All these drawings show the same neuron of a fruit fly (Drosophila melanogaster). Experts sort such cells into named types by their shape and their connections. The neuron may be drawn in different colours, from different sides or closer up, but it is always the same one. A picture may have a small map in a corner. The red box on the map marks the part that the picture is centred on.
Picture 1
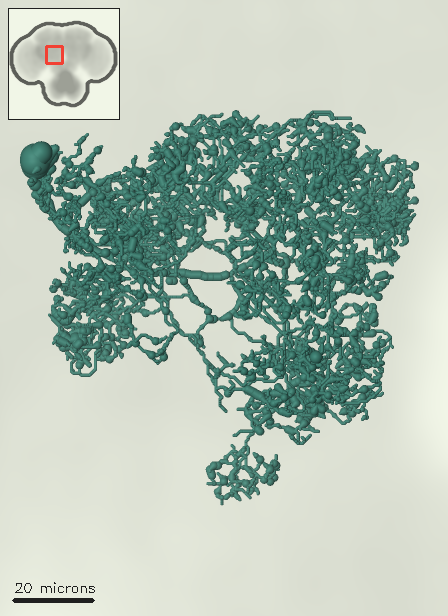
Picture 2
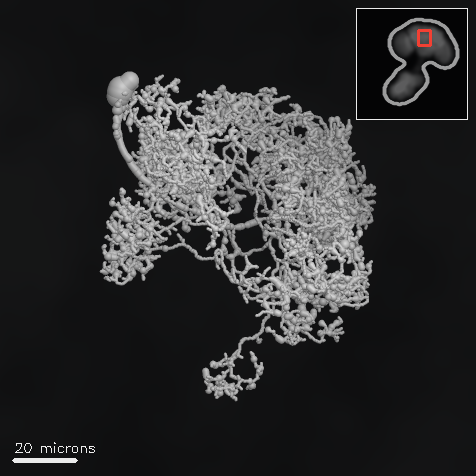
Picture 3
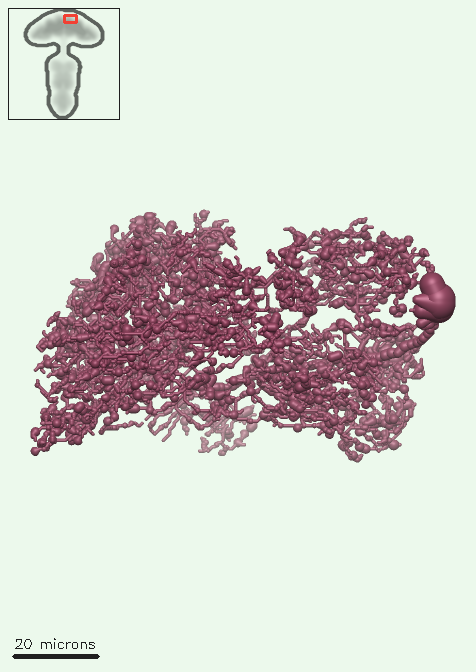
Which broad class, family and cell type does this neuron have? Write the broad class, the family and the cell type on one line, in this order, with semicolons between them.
central-brain intrinsic neuron; hemilineage ALl1_dorsal; lLN2T_c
